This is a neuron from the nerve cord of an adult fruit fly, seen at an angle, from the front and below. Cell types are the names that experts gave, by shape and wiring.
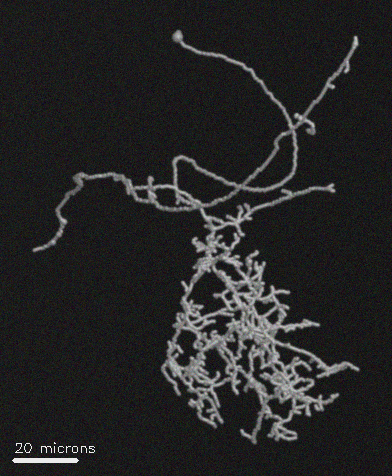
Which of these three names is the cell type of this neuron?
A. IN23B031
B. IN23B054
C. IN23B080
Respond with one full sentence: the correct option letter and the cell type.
Option C, IN23B080, is the cell type of the neuron.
